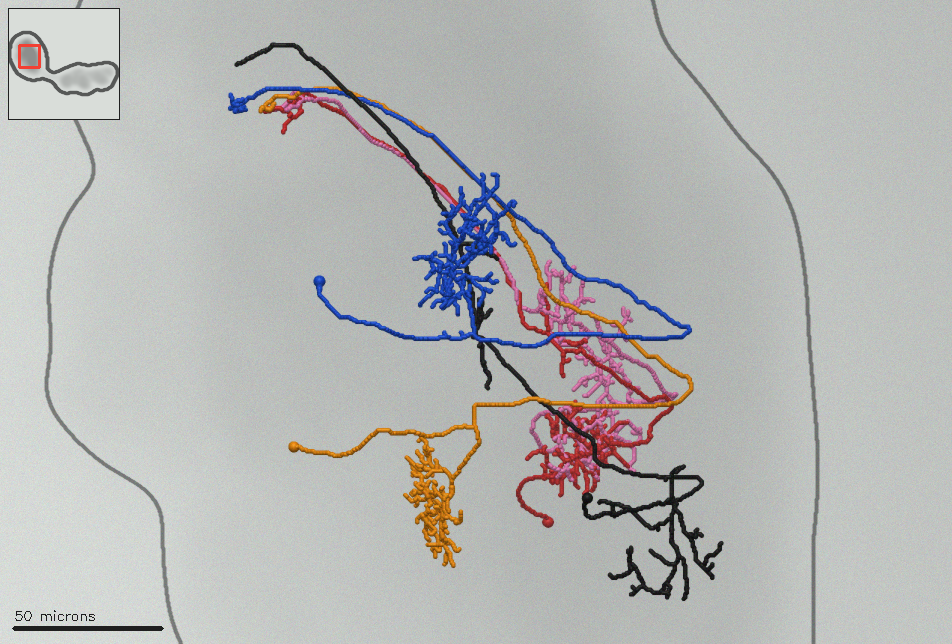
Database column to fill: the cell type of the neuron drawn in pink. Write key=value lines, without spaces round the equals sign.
cell_type=MeTu4c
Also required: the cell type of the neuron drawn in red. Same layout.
cell_type=MeTu4a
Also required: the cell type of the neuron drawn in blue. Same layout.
cell_type=MeTu3c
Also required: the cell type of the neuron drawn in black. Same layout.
cell_type=MeTu4b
